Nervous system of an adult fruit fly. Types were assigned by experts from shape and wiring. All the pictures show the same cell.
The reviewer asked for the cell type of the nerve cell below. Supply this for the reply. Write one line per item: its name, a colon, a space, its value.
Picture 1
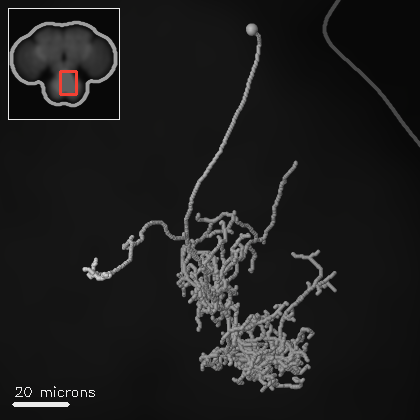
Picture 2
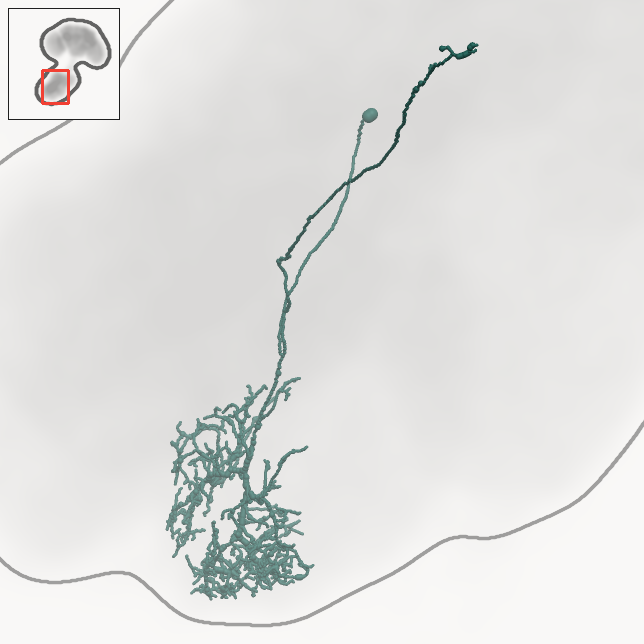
cell type: IN23B030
